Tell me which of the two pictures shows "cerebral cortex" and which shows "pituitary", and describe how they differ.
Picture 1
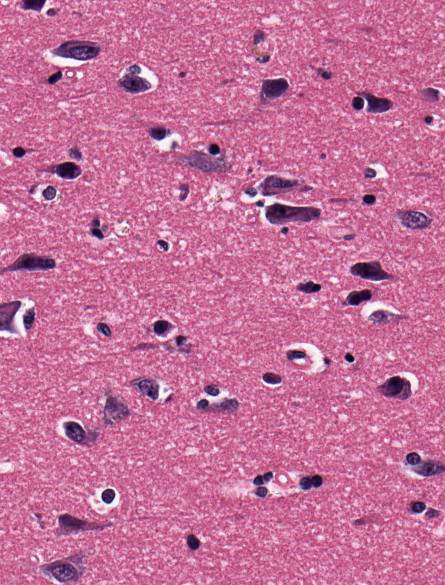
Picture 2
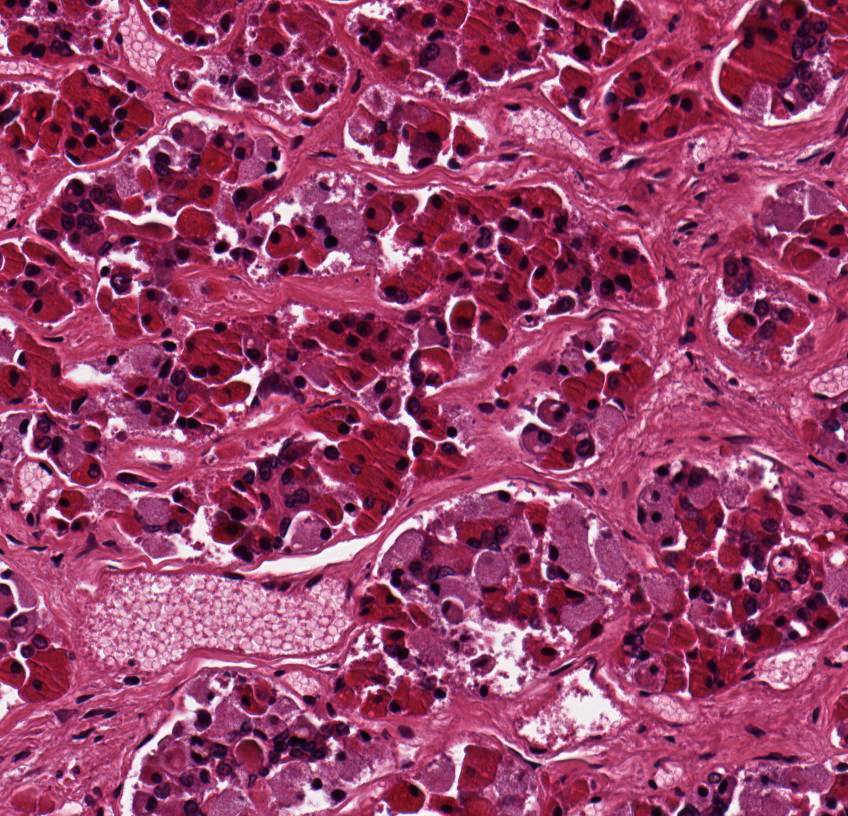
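Cerebral cortex is shown in picture 1, pituitary in picture 2. Its field is finely granular pink neuropil, with cells scattered singly and no epithelium, glands or other organised units. Neurons with angular, partly triangular bodies spread fairly evenly; many look shrunken, with dark purple cytoplasm and dark nuclei.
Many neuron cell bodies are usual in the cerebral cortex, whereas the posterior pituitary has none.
In picture 2, rounded nests and clusters of cells cover the field, separated by pink collagen bands with thin spindle-shaped nuclei. Many cells are polygonal, with abundant deep red granular cytoplasm and round, dark nuclei, mostly one to a cell.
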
